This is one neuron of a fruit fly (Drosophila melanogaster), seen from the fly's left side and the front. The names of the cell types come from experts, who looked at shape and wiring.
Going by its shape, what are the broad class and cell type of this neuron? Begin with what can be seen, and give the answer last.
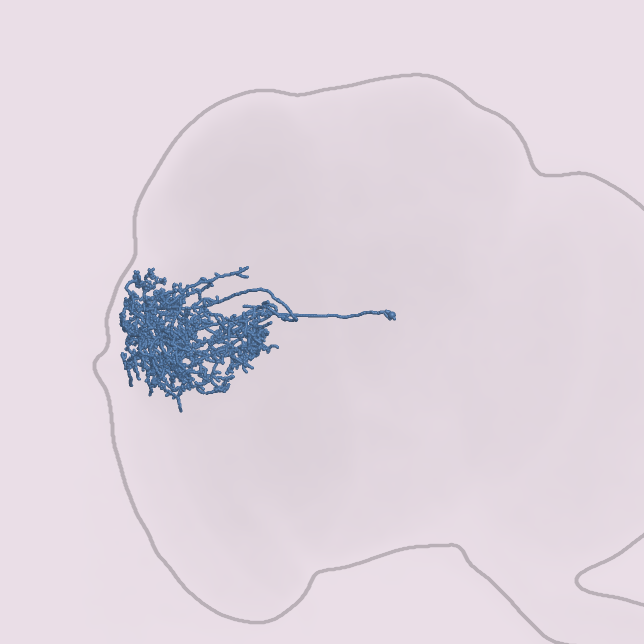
The cell body is in the middle of the picture. As drawn here it is wider than it is tall. Its broad class is central-brain intrinsic neuron. Its cell type is AVLP500.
